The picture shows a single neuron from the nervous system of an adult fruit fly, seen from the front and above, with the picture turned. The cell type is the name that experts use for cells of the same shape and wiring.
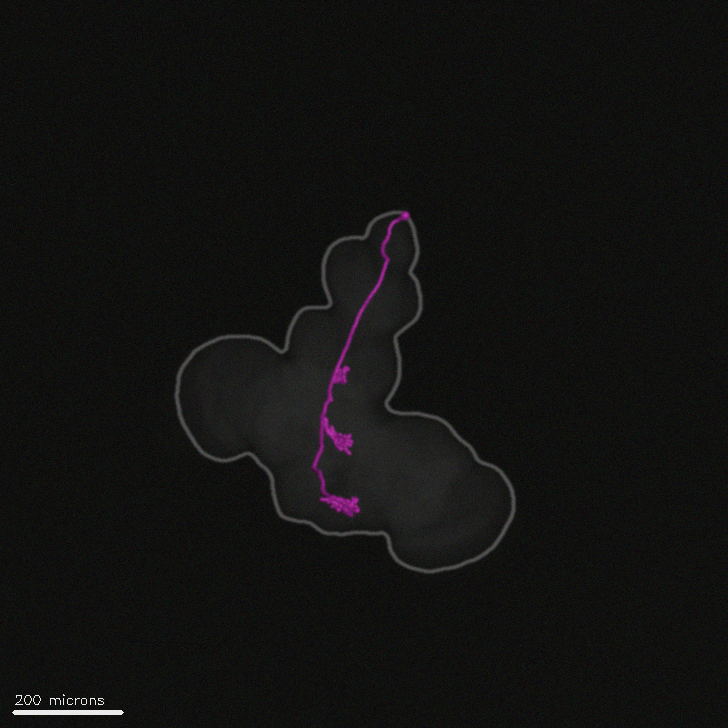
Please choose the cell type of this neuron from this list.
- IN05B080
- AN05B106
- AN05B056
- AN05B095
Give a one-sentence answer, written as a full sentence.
This neuron counts as a member of the cell type AN05B106.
